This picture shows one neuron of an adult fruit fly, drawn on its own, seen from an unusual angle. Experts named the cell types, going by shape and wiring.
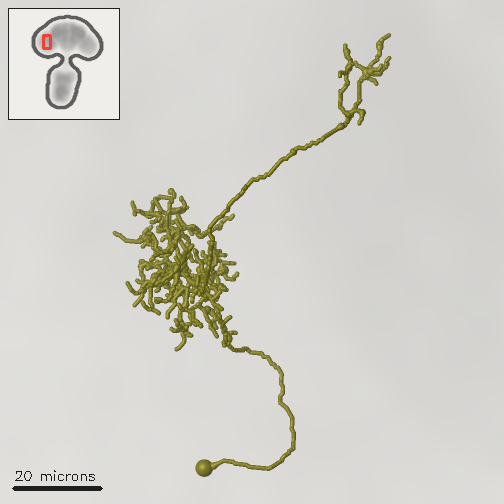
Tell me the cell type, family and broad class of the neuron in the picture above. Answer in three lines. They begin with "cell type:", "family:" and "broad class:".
cell type: Tlp13
family: Tlp
broad class: optic-lobe intrinsic neuron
